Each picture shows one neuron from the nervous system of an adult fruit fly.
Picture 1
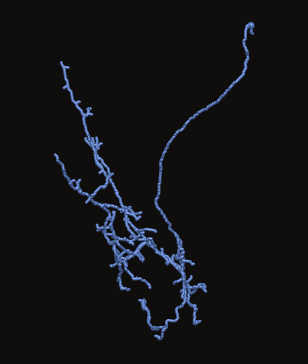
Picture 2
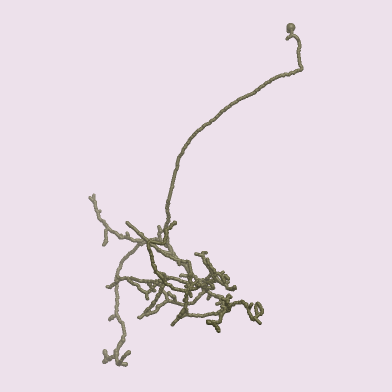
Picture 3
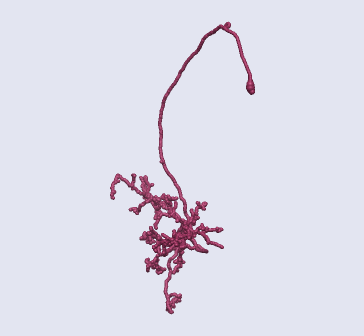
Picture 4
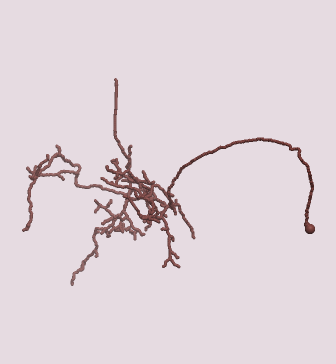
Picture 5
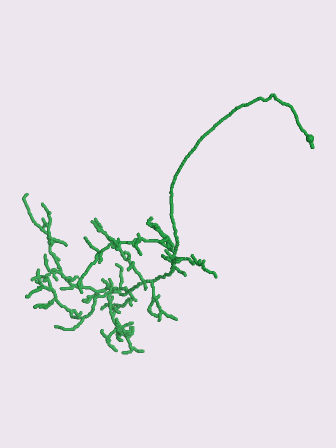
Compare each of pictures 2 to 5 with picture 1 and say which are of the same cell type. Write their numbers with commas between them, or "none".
2, 3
